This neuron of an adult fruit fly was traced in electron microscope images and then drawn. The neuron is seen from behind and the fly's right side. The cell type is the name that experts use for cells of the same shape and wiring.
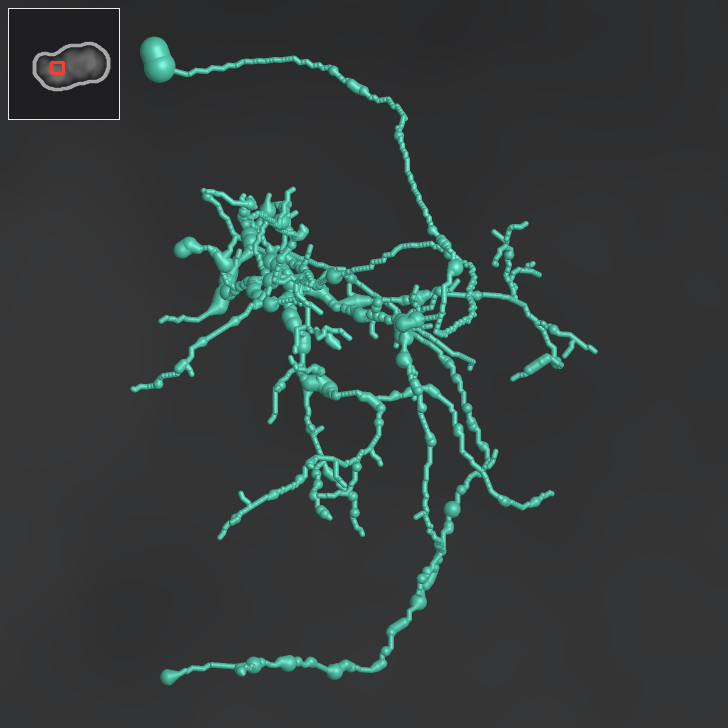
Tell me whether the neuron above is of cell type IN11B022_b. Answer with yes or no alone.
yes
